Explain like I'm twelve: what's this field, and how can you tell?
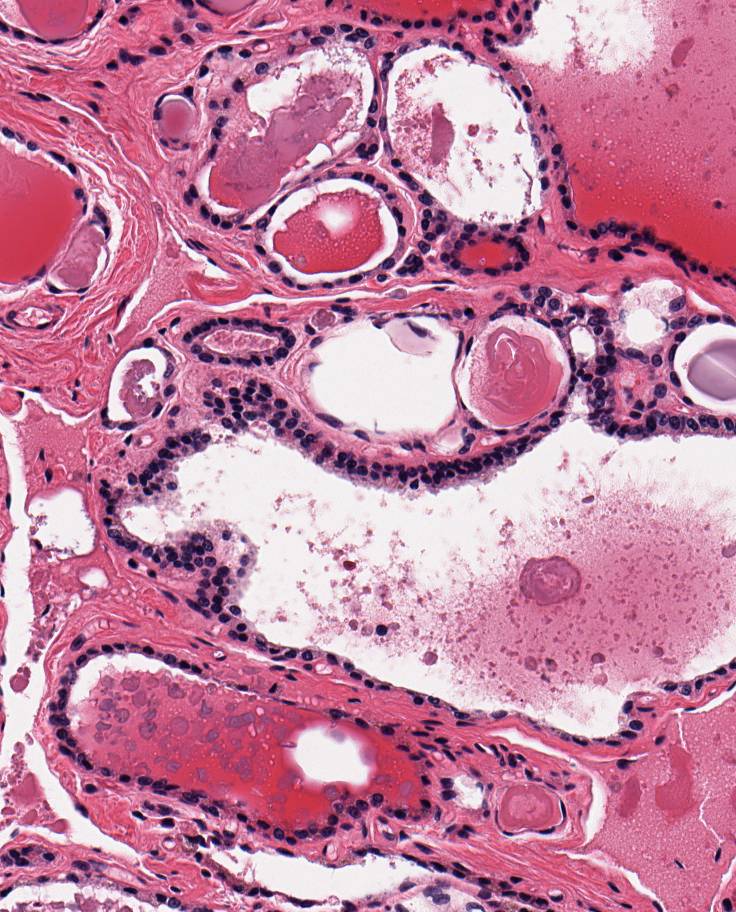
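The name is thyroid follicle: dilated spaces, round to elongated and differing in size, lie between bands of fibrous stroma. Low cuboidal to flattened cells with small dark round nuclei line them; many lumina, especially upper right and left, hold deep red eosinophilic secretion.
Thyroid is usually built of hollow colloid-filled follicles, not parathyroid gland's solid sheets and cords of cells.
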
